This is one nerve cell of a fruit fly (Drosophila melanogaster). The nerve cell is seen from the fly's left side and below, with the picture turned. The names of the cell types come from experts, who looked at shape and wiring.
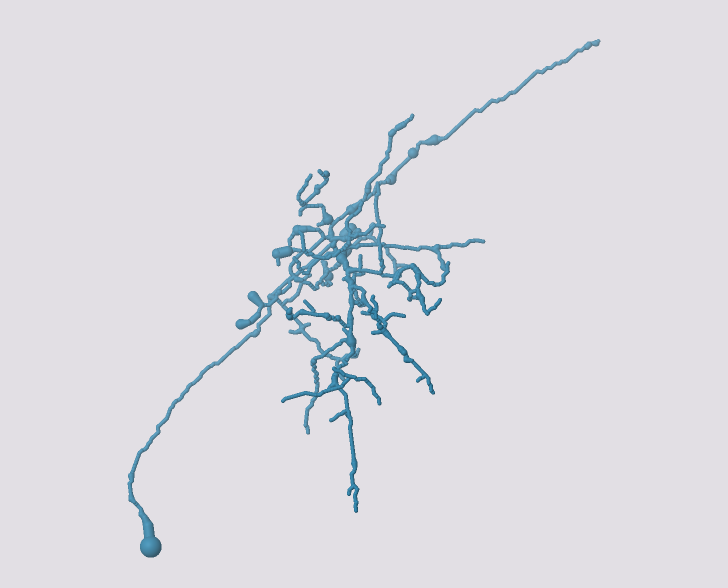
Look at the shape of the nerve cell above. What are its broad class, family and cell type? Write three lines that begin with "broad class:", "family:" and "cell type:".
broad class: nerve-cord intrinsic neuron
family: hemilineage 01B
cell type: IN01B081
